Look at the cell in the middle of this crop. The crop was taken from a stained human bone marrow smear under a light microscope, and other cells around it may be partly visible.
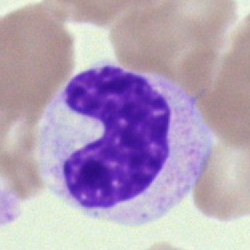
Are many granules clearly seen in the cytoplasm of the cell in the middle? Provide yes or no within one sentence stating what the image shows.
Yes, the cytoplasm of the cell is rich in visible granules.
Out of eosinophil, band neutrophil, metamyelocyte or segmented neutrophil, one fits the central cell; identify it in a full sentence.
The cell the crop is centered on is a band neutrophil.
